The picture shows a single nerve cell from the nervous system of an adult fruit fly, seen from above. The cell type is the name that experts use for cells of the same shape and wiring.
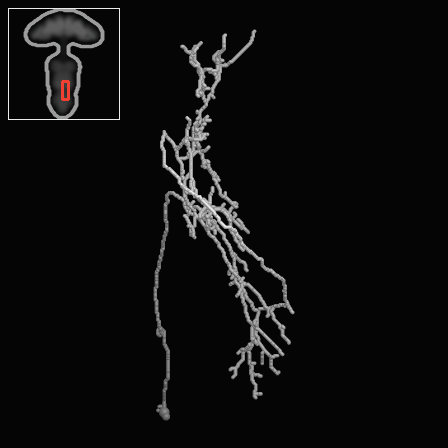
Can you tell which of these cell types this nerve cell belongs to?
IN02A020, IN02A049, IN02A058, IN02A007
IN02A020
